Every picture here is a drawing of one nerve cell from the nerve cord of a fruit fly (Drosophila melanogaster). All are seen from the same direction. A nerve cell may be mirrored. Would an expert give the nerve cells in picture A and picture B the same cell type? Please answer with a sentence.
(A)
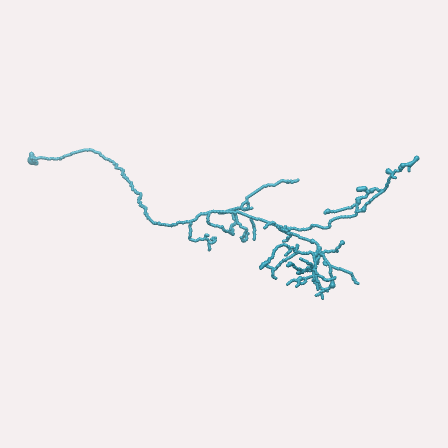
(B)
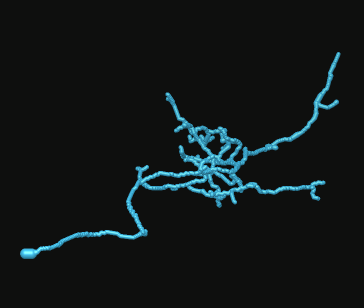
They are of the same cell type.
